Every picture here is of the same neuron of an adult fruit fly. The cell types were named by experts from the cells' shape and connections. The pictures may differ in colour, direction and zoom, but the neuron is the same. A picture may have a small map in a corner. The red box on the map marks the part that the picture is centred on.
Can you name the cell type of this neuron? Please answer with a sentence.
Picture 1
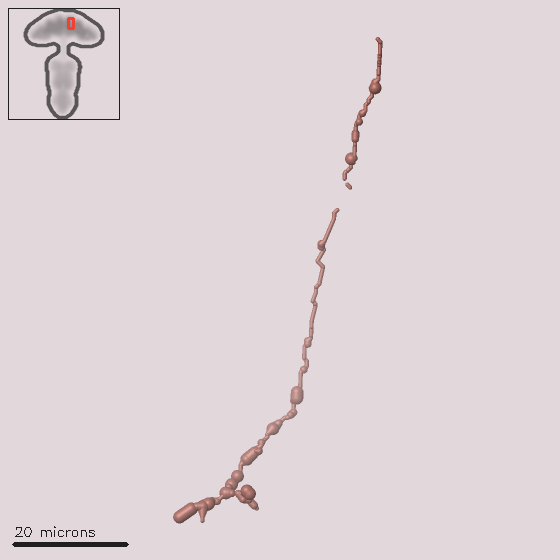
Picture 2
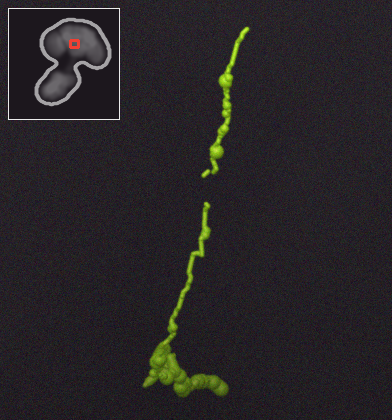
The cell type is JO-EV2.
